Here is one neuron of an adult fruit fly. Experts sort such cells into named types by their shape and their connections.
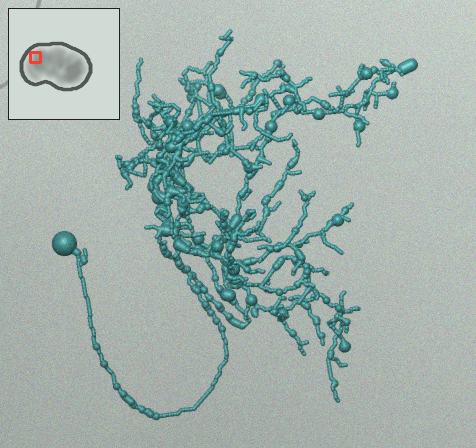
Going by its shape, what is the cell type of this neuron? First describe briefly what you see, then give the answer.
Its cell body lies on the left of the picture. The picture shows dozens of branch ends. Its broad class is central-brain intrinsic neuron. Its cell type is CB2861.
